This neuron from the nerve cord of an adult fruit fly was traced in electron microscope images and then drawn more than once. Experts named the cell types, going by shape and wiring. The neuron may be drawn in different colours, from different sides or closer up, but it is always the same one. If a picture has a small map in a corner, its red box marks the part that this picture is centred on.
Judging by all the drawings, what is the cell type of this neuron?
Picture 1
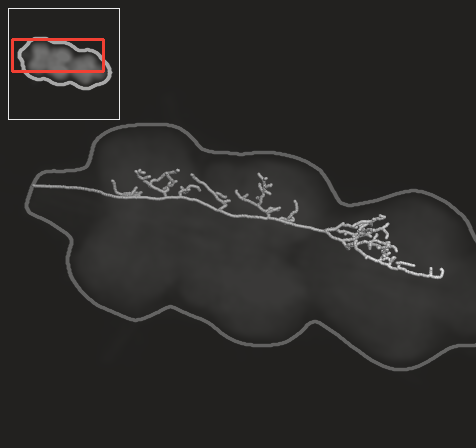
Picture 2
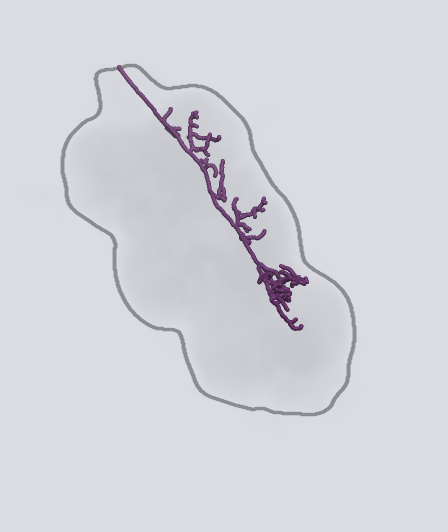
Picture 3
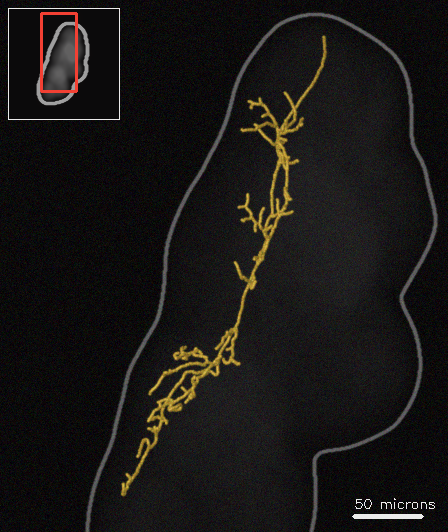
DNae001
